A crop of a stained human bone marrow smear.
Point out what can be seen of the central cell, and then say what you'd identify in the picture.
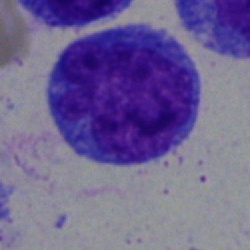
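Most of the cell is taken up by its nucleus. The cytoplasm forms a narrow rim that stains deep blue. Neither granules nor vacuoles appear in the cytoplasm. The cell is a blast.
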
